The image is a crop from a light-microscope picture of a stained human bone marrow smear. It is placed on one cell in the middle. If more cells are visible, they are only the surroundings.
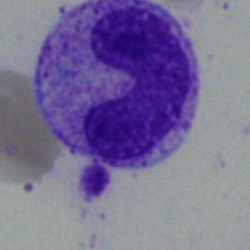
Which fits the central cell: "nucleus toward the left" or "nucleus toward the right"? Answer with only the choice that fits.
Nucleus toward the right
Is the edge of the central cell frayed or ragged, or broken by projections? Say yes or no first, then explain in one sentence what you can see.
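No. The cell outline is round and smooth.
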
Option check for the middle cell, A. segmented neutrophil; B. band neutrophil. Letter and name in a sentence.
The cell in the center of this crop is a band neutrophil, so option B is the one to pick.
